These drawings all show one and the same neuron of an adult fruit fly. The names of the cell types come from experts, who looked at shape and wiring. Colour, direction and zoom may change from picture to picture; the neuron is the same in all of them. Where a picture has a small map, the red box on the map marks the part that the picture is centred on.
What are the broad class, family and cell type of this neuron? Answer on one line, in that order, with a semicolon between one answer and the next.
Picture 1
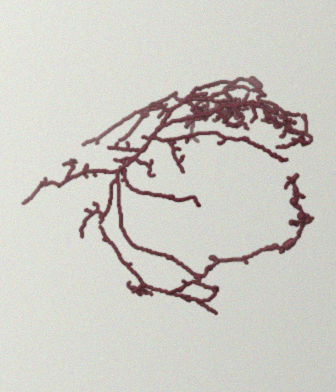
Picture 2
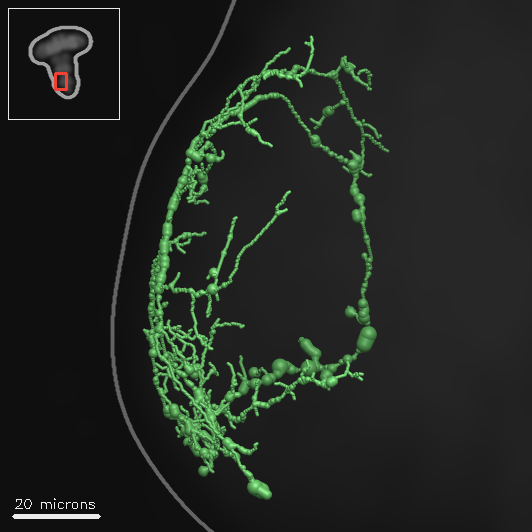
nerve-cord intrinsic neuron; hemilineage 09A; IN09A034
